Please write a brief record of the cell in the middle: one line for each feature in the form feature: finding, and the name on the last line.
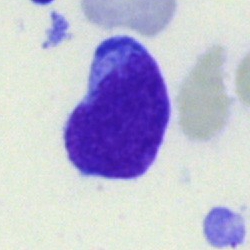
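Nuclear extent: nearly the whole cell, it seems
Chromatin: finely textured, evenly dark purple throughout
Granules: none I can see in the cytoplasm
Vacuoles: none seen either
Name: blast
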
